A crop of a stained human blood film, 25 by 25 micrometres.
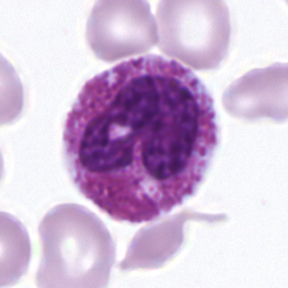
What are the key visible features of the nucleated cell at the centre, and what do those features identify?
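Nucleus a thick curved band folded back on itself; chromatin dark purple, coarsely clumped. Cytoplasm filled with numerous coarse reddish-purple granules, which leave the nuclear outline visible. Cell about 14 micrometres across. Eosinophil.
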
